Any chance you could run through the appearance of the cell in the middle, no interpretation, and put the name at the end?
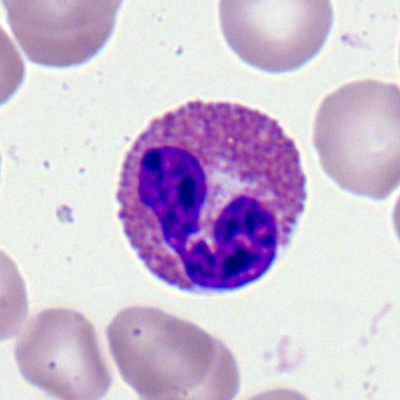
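Two nuclear lobes here, joined by a narrow band. Chromatin clumps coarsely into dark purple patches. Pinkish granules pack the cytoplasm densely, though between the lobes lies a paler area with fewer of them. It is an eosinophil.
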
